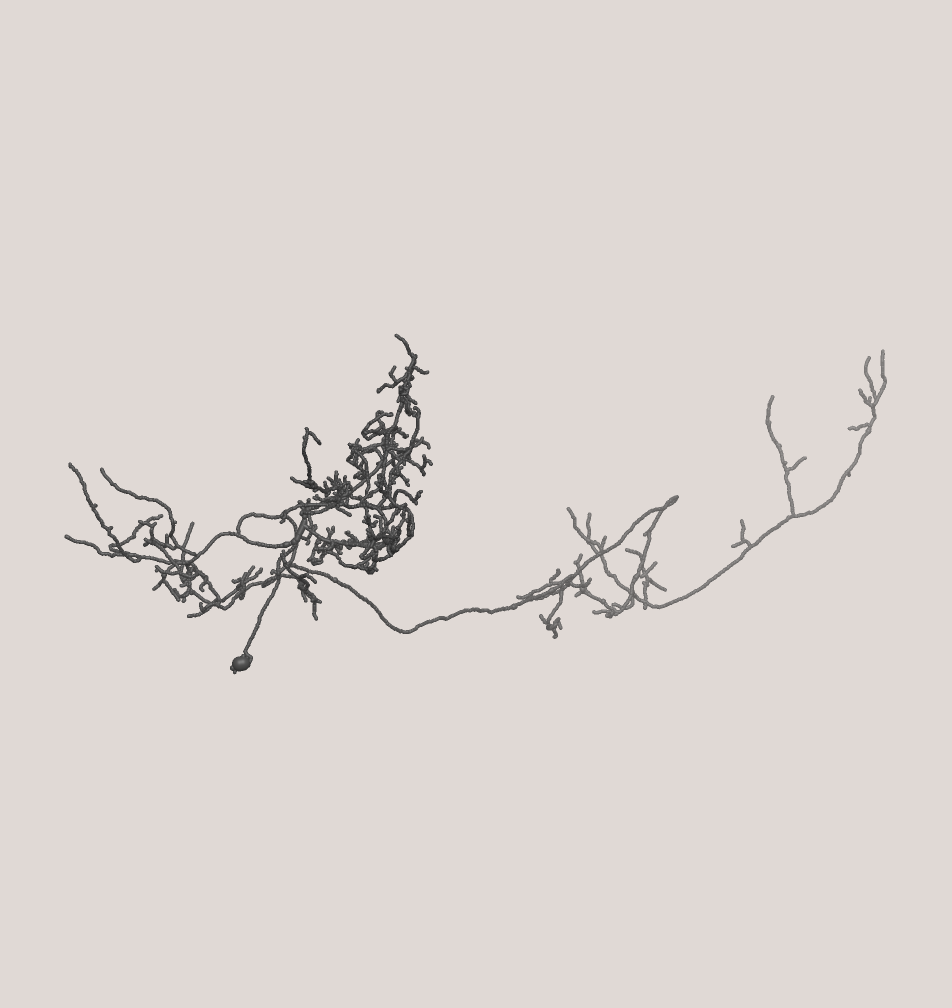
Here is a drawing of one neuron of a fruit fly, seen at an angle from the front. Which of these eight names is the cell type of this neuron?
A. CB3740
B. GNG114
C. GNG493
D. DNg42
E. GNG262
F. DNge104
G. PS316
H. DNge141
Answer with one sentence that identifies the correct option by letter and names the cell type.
The neuron is typed as DNge141, which is listed in option H.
